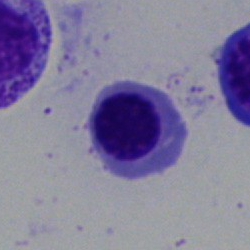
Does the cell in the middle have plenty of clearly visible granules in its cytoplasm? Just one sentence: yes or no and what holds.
No, the cytoplasm of the cell shows no visible granules.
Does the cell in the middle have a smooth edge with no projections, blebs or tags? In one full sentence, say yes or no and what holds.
Yes, neither ragged parts nor projections, blebs or tags mark the edge of the cell.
